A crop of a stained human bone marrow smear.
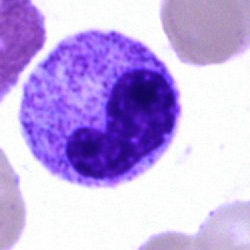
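Band neutrophil, the central cell of a stained bone marrow smear. Nuclear shape is indented, curving around a concavity that faces the upper left. Nuclear position is off-centre, toward the lower right of the cell. Cytoplasm is abundant and pale lilac-blue. Granules are fine, purple and numerous, scattered throughout the cytoplasm.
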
